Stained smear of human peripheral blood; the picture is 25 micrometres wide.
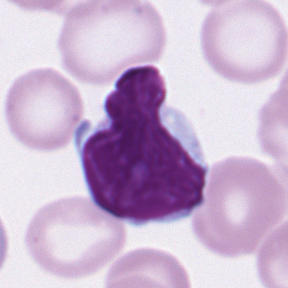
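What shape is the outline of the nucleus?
Irregular and angular, with a knob-like bulge projecting at the top, and several folds or grooves run across its surface.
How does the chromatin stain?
A dark, dense purple throughout the nucleus.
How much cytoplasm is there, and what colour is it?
Only a scant pale blue rim; the nucleus fills about 80% of the cell's area, and the cell is about 14 by 12 micrometres.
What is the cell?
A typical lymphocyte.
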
